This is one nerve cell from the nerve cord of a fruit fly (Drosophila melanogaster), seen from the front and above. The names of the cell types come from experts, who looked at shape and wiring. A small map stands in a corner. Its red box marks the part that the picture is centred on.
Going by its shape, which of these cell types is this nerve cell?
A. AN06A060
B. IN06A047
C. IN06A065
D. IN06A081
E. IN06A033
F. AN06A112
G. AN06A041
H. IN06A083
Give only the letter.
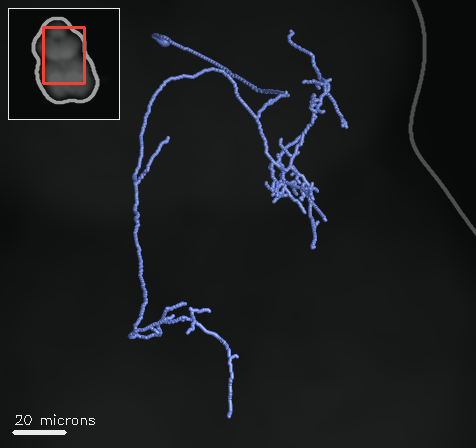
H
